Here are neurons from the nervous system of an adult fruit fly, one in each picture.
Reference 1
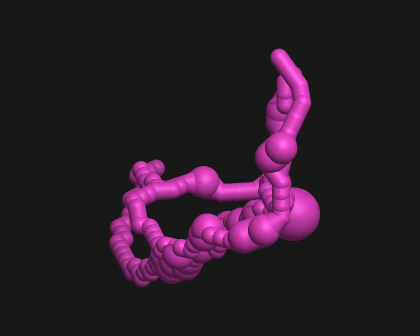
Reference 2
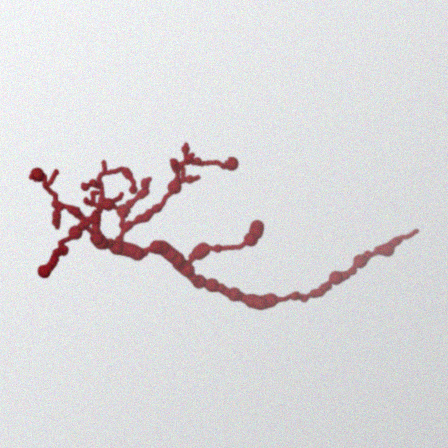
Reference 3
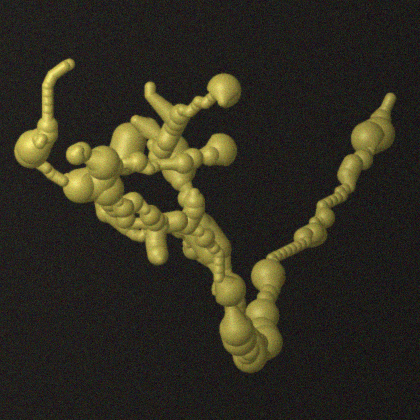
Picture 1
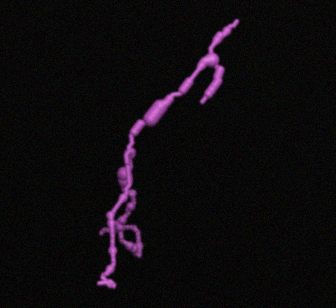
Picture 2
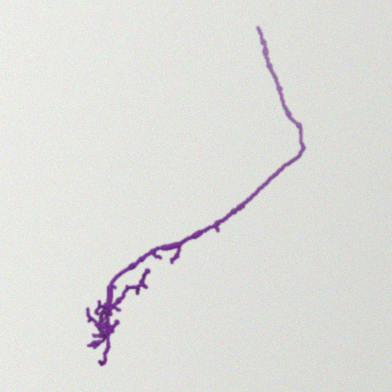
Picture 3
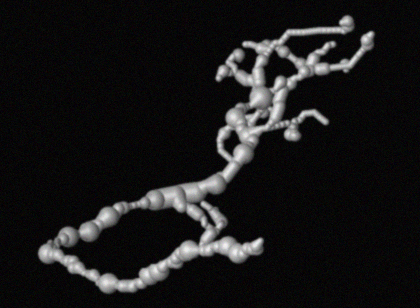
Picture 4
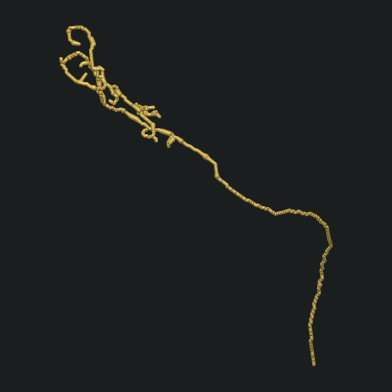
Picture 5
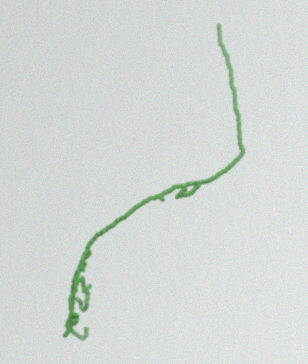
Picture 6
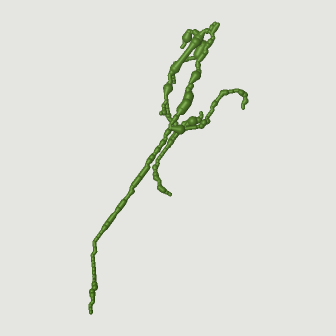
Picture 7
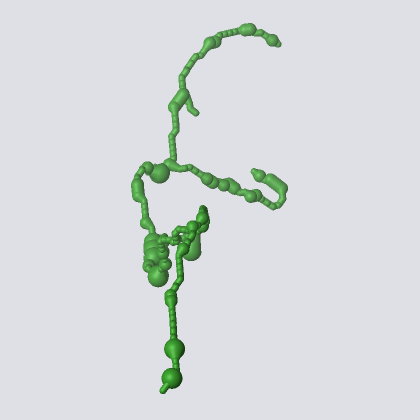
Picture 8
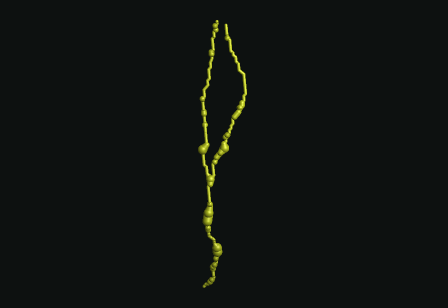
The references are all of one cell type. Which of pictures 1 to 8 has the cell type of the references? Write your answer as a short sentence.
The neuron in picture 6 is of the same cell type.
